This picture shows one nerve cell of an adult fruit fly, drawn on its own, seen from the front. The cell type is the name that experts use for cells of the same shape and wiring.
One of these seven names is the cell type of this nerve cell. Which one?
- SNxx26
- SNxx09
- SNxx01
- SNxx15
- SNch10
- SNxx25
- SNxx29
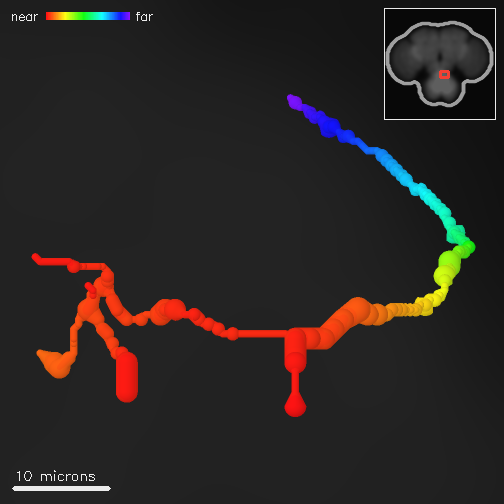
SNxx01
